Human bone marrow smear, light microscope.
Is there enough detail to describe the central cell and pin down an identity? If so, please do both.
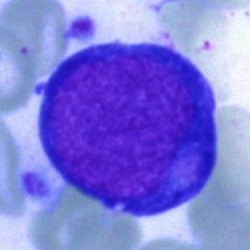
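Fine chromatin is spread evenly across the nucleus. The cytoplasm is deep blue and contains no granules. A paler patch lies in the cytoplasm at the lower right edge of the nucleus. The cell is a proerythroblast.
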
